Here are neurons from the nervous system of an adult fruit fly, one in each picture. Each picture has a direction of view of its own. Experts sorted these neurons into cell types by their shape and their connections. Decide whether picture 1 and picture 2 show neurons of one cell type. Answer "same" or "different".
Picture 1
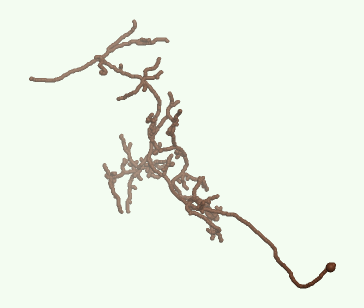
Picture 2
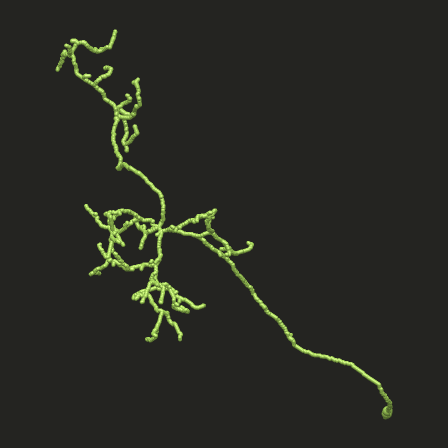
different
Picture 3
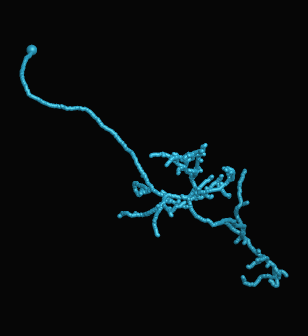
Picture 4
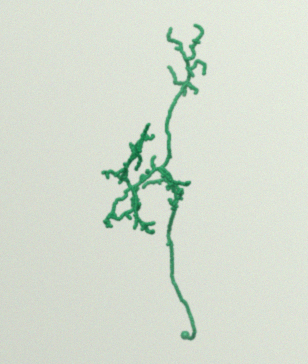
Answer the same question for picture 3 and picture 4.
different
